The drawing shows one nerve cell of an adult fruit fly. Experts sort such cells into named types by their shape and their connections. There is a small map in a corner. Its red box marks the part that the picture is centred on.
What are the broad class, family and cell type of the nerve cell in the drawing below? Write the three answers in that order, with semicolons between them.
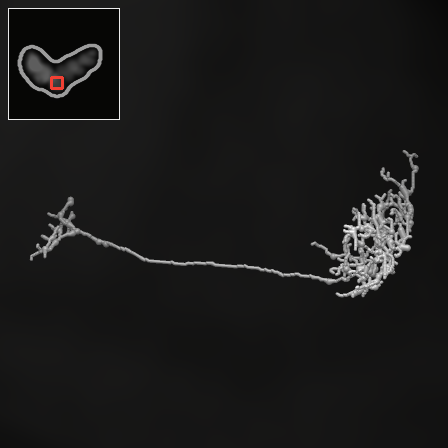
optic-lobe intrinsic neuron; Tlp; Tlp12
